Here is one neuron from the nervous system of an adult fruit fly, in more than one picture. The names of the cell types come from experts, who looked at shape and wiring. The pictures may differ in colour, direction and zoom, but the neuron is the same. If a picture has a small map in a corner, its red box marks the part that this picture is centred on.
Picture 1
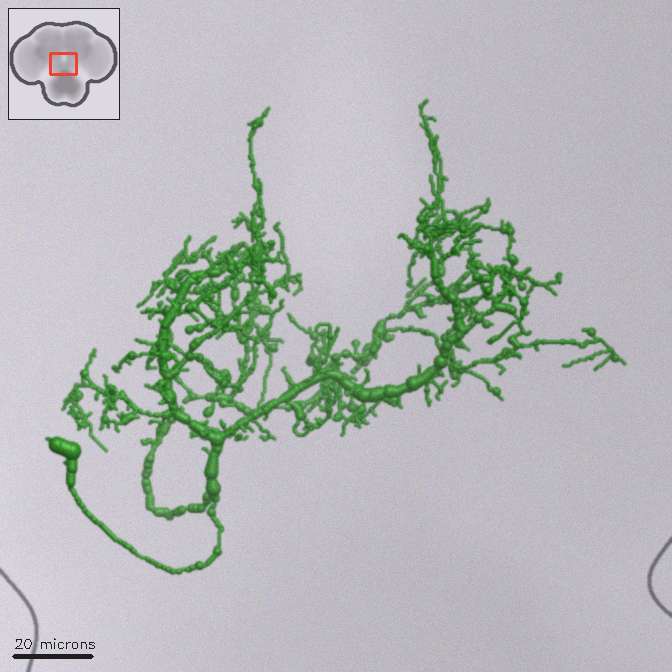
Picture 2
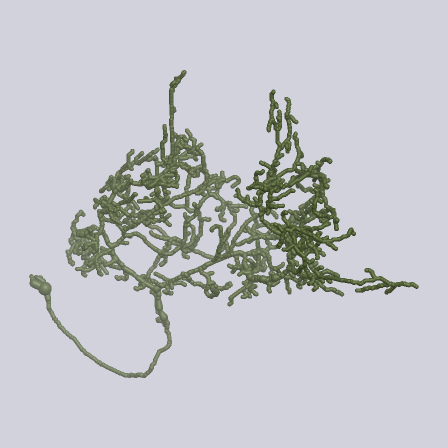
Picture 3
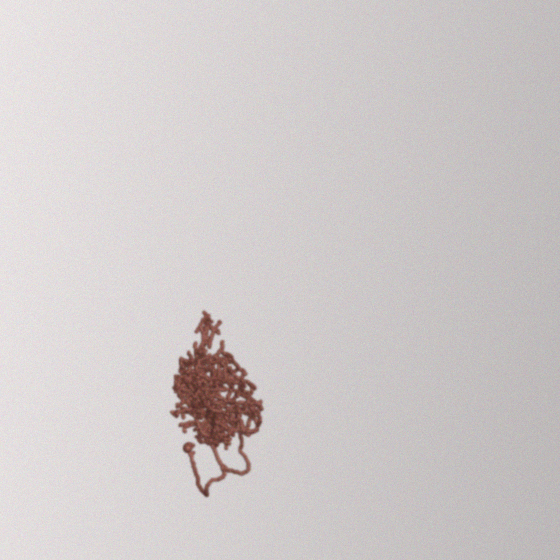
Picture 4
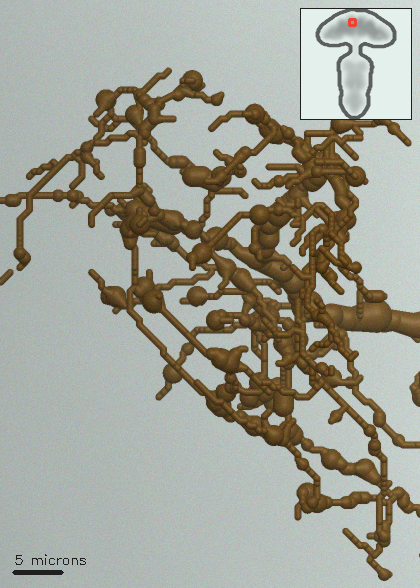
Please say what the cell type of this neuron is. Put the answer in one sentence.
The cell type is PRW062.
